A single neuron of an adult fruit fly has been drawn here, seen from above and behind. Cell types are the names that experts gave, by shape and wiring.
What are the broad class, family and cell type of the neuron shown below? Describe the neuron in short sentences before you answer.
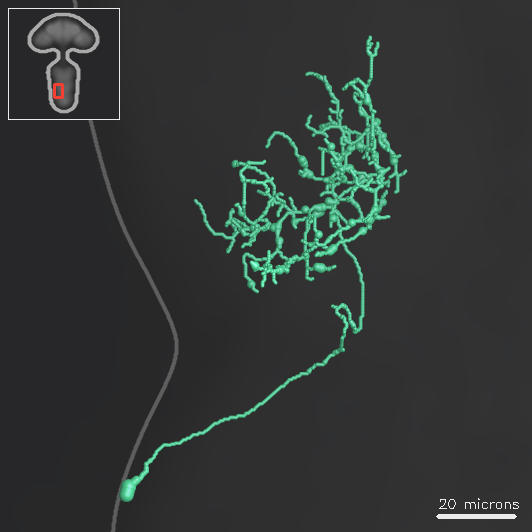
The cell body can be seen at the lower left of the picture. From top to bottom in the picture it spans about 120 microns. The picture shows dozens of branch ends. It is a nerve-cord intrinsic neuron. The family is hemilineage 01B. It is of cell type IN01B053.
